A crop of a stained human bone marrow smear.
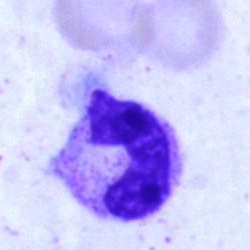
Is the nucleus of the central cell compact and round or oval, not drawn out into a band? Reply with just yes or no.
No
